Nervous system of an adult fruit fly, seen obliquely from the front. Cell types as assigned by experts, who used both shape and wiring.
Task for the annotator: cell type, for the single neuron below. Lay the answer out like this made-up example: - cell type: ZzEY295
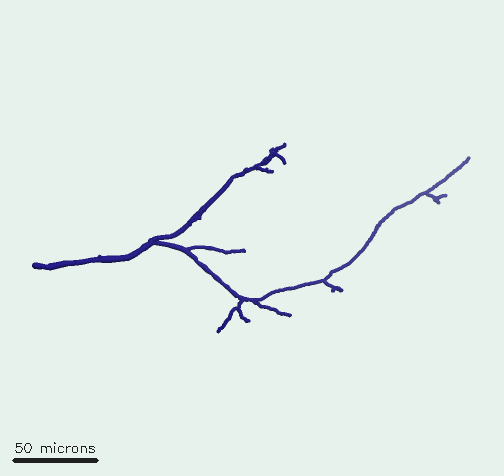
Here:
- cell type: SNpp26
